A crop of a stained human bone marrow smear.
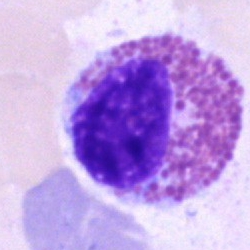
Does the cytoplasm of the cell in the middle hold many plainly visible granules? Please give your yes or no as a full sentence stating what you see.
Yes, it is many visible granules that the cytoplasm of this cell contains.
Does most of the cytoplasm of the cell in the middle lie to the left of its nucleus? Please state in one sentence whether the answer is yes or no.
No, its nucleus is placed toward the left side of the cell.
